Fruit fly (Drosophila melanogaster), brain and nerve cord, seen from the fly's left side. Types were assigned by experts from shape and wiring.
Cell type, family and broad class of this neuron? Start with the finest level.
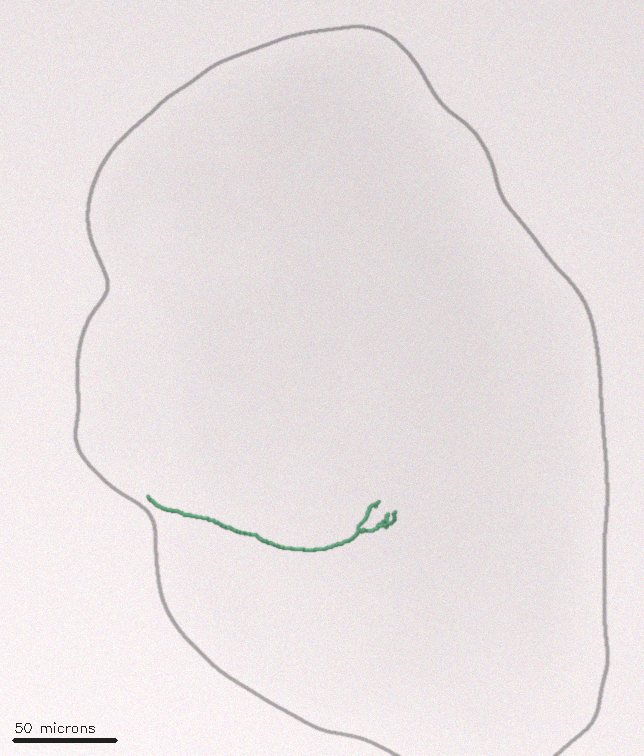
JO-ED2_a; class mechanosensory; sensory neuron entering the brain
